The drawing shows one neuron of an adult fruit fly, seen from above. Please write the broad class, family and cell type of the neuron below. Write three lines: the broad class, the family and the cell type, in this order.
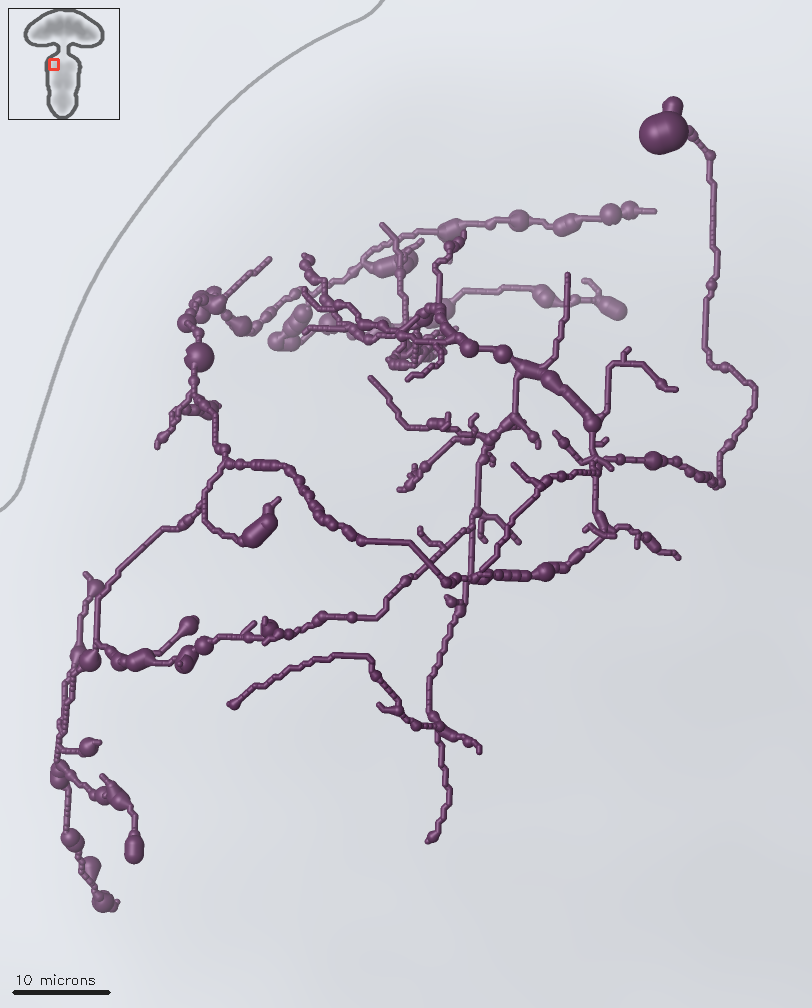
nerve-cord intrinsic neuron
hemilineage 08A
IN08A022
